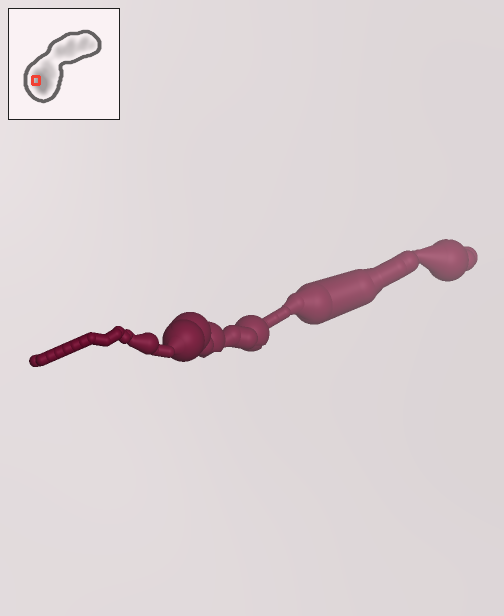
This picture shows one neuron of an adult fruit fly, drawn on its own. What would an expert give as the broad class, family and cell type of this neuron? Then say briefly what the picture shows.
It is a photoreceptor or other optic-lobe sensory neuron. The name of its family is class visual. The cell type is R8y. No cell body is drawn. There are a dozen or fewer branch ends.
